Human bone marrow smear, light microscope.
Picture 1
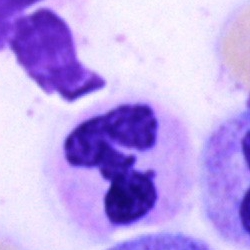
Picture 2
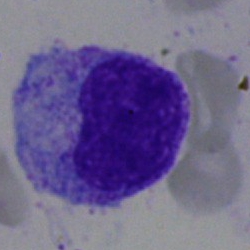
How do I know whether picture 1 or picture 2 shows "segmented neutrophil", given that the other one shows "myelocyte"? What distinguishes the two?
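The segmented neutrophil is in picture 1, and the myelocyte is in picture 2. Begin with the outlines: picture 1 is roundish and smooth, whereas picture 2 is roughly round with a slightly uneven edge. In picture 1 the chromatin is dense, dark purple and clumped.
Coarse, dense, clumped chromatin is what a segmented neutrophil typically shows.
Now look at the nucleus in picture 2, a single unsegmented mass with a gently indented left border, sitting off-centre toward the right, with a moderate amount of pale bluish-lilac cytoplasm on the left. Neither nucleus shows a nucleolus.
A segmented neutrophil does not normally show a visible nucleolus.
No vacuoles are seen in picture 1's cytoplasm. Mind the neighbours: a separate dark irregular nucleus lies to the upper left of picture 1's cell, and pale red cells without nuclei lie against the right side of picture 2's.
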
